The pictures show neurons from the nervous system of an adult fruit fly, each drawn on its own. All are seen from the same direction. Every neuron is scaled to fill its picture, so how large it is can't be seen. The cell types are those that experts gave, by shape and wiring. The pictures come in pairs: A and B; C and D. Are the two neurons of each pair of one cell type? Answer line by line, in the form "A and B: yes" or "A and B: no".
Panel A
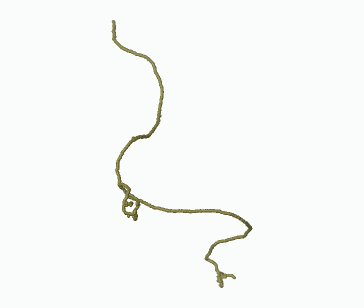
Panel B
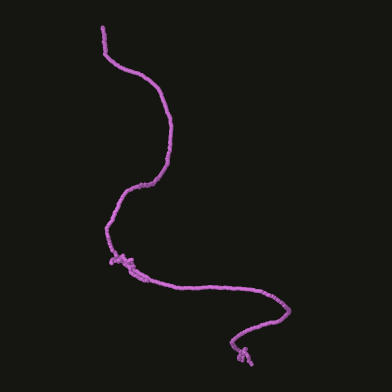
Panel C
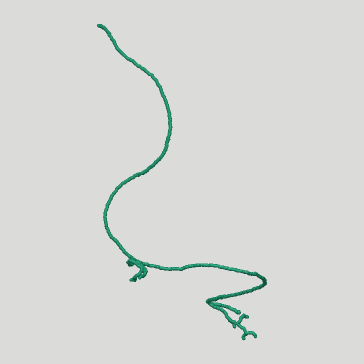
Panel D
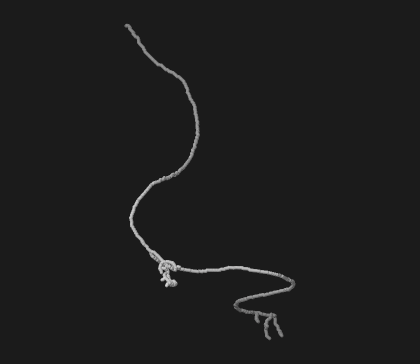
A and B: no
C and D: yes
